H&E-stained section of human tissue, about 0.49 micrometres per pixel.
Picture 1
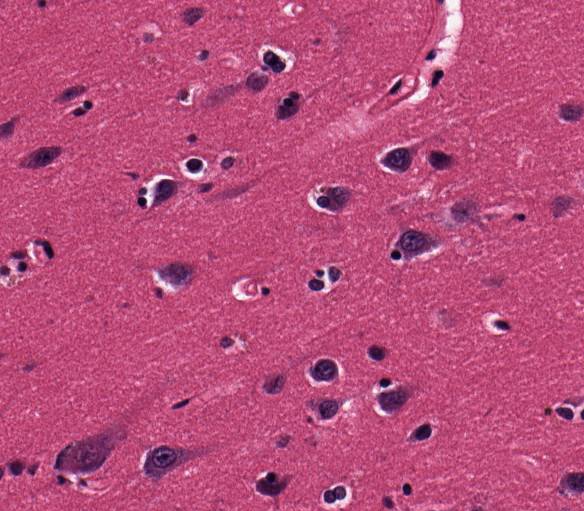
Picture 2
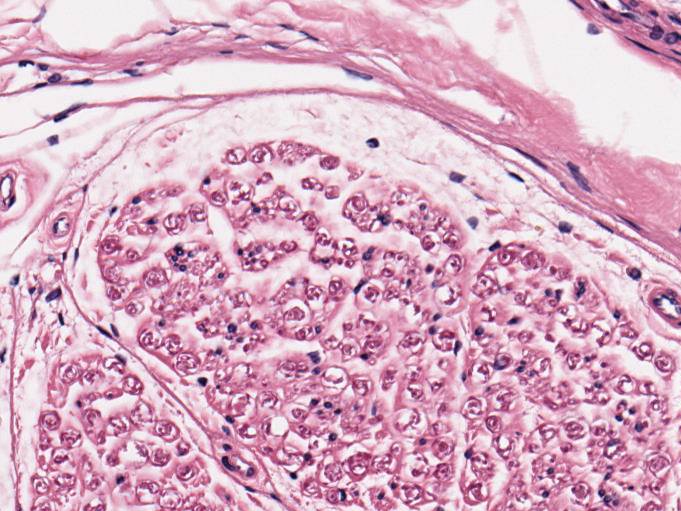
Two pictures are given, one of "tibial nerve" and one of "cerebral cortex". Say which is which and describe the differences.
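First, identity: the cerebral cortex is in picture 1 and the tibial nerve in picture 2. Second, overall pattern: the cortex is a pink, finely fibrillary neuropil with cells scattered singly, whereas the nerve is a large rounded bundle of closely packed ring-shaped profiles, with a second, separate bundle at lower left beyond a thin sheath. Third, units: each nerve profile is a pale pink ring around a small central pink dot, with small dark ovoid nuclei scattered between the rings. Fourth, cells: the largest cortical cells are neurons with round, pale nuclei, distinct dark nucleoli and purple cytoplasm, and many cells sit in clear empty halos.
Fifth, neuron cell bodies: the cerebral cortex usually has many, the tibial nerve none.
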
